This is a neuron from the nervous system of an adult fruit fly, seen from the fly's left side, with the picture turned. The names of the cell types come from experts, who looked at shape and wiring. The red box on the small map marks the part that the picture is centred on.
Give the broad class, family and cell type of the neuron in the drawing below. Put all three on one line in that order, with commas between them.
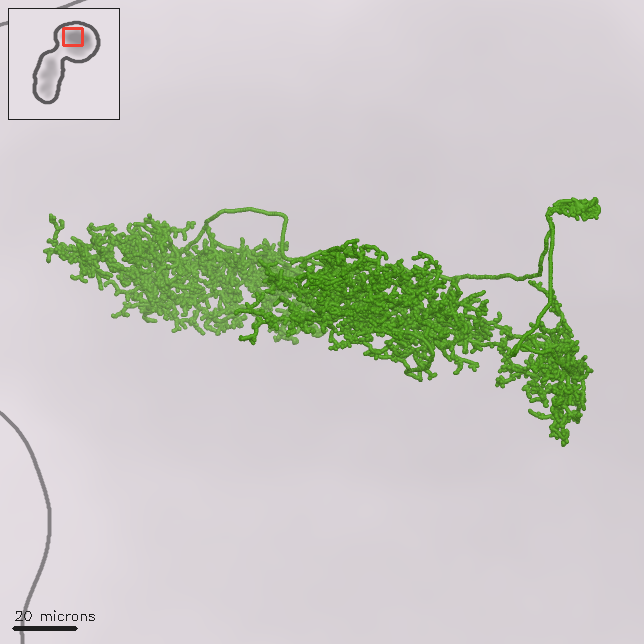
optic-lobe intrinsic neuron, MeLo, MeLo8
